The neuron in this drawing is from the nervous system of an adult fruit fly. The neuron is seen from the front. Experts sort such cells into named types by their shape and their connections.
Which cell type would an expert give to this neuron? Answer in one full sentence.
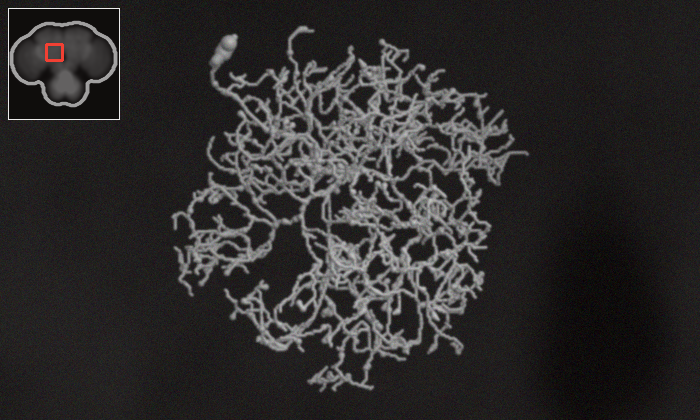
The neuron belongs to cell type lLN2X12.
